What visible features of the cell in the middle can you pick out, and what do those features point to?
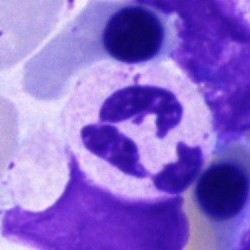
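A smooth edge bounds a roughly round cell. Chromatin is dark purple and coarsely clumped, without visible nucleoli in the nucleus. Cytoplasm is abundant and pale lilac. Segmented neutrophil.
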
